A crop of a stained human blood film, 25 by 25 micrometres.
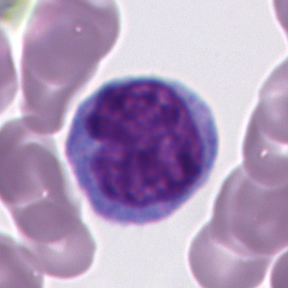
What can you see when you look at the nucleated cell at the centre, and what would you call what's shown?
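Look first at the outline: it is slightly angular rather than perfectly round. The cell measures about 13 micrometres across, and its nucleus about 11 micrometres, filling about 70% of the cell's area. Notice the small notch on the left side of the nucleus. Its chromatin is dark purple and coarsely clumped. The cytoplasm forms a rim that is widest at the lower left. This cell is a monocyte.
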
